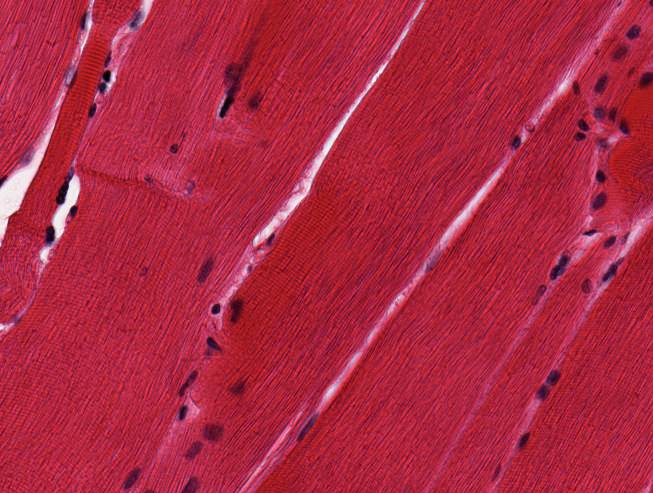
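Skeletal muscle, with fine, regular cross-striations running across the width of each fibre. The fibres are unbranched and of fairly even width along their length. Nuclei: flattened, elongated, at the fibre edges. Cytoplasm: deep red with eosin.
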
